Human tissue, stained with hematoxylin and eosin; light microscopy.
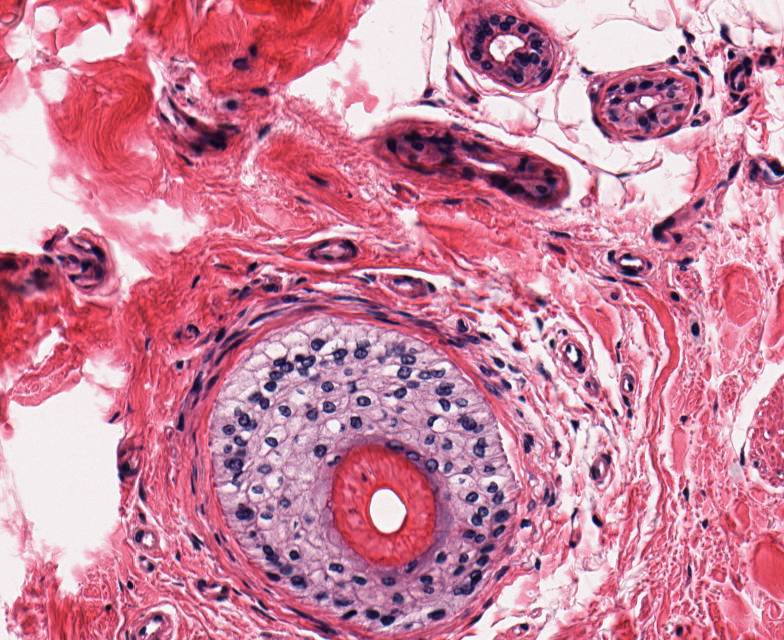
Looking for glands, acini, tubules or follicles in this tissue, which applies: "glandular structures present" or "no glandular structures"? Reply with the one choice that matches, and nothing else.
Glandular structures present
